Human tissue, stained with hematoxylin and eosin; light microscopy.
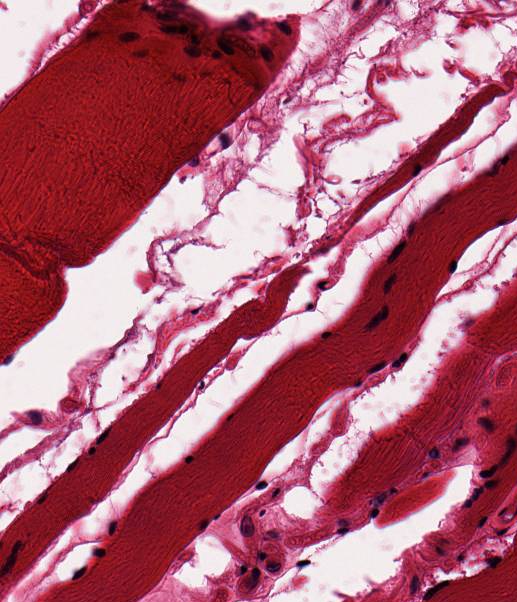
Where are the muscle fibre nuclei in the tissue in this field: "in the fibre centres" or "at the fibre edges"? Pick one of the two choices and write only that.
At the fibre edges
